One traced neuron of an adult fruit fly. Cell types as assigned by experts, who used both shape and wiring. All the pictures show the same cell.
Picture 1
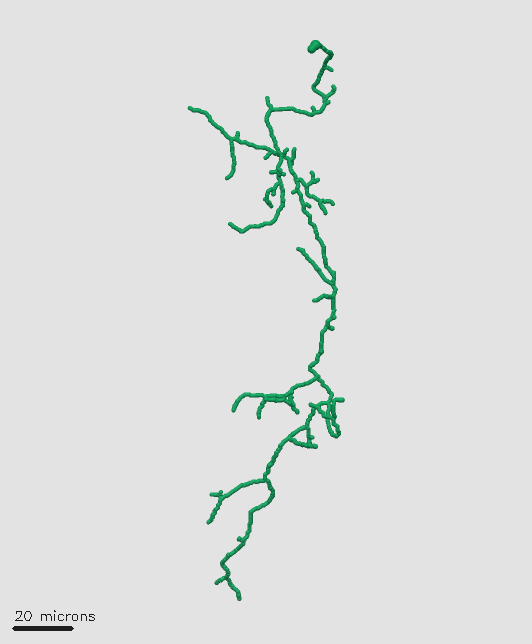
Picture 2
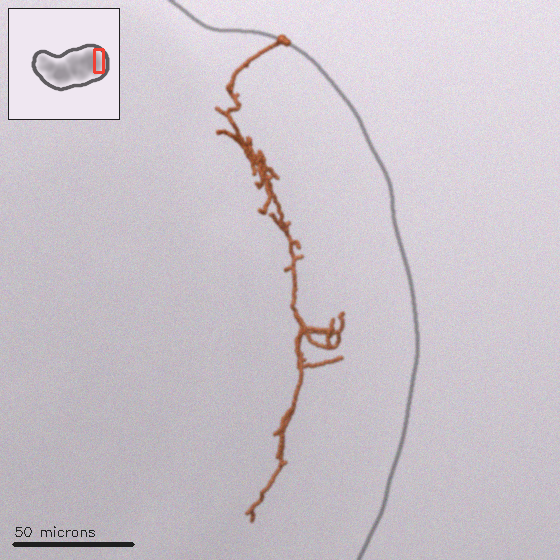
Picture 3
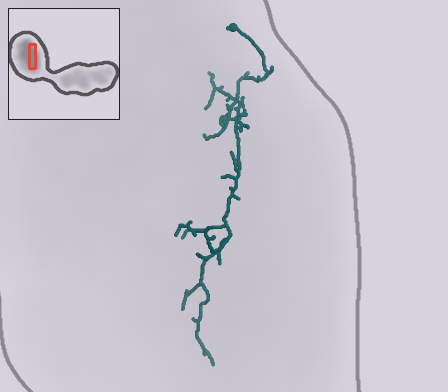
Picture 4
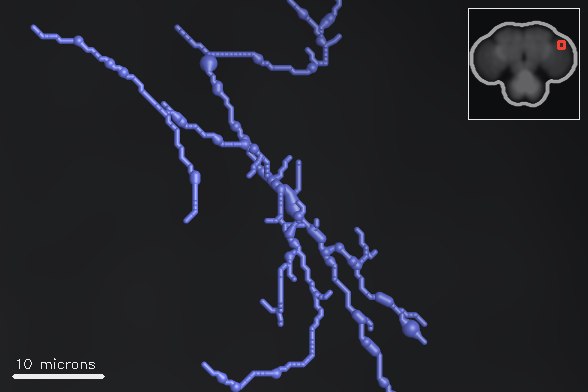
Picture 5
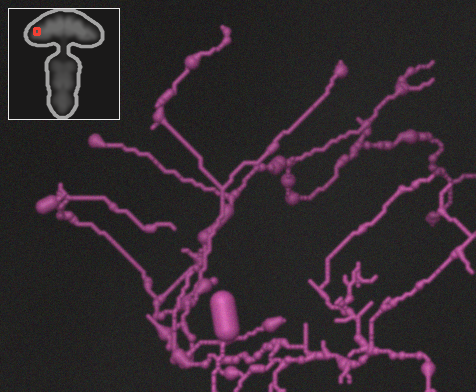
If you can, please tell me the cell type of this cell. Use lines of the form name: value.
cell type: Cm10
